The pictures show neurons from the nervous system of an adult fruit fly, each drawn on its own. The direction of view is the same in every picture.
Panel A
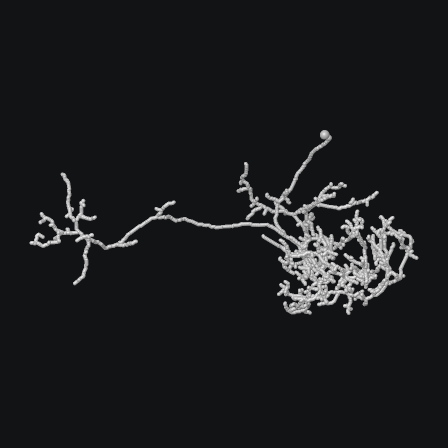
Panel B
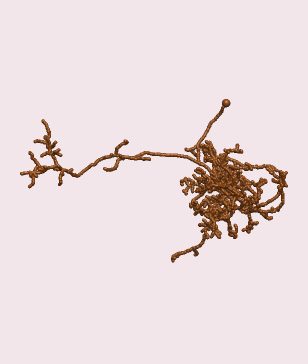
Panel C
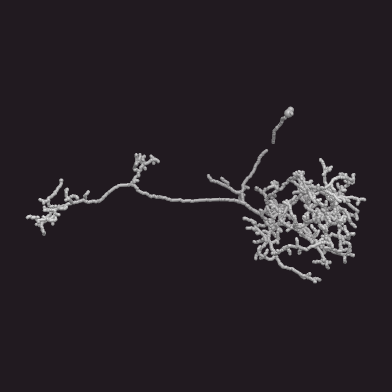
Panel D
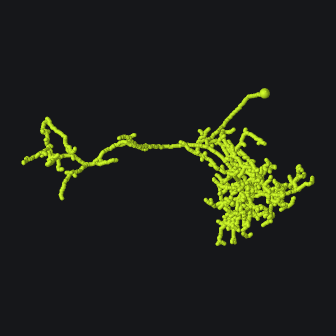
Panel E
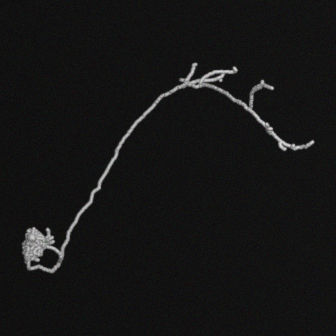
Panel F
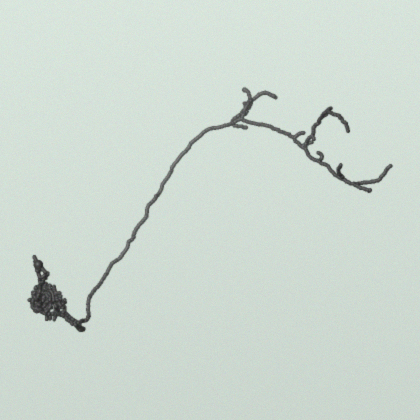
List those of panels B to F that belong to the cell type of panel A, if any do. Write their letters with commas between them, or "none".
B, C, D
